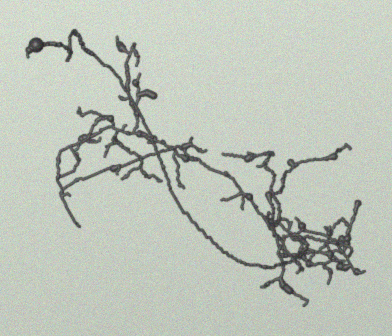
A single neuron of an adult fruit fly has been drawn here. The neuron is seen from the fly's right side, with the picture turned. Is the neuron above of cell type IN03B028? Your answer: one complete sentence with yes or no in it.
No, for this neuron the cell type is another one, not IN03B028.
